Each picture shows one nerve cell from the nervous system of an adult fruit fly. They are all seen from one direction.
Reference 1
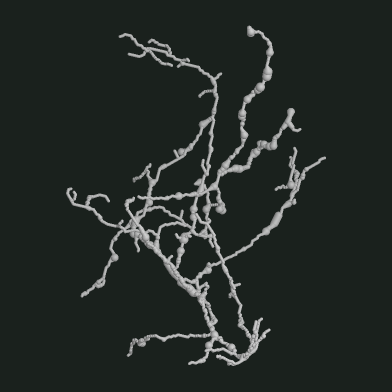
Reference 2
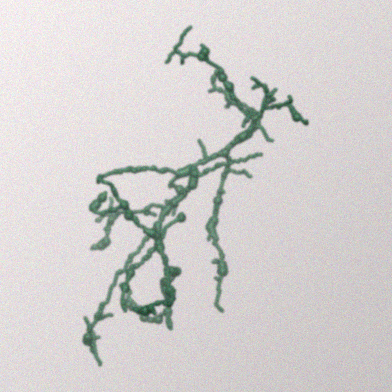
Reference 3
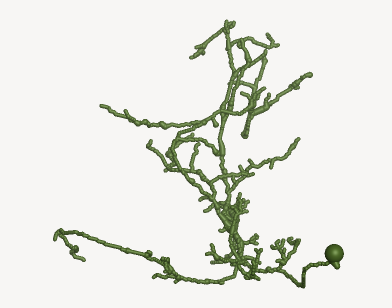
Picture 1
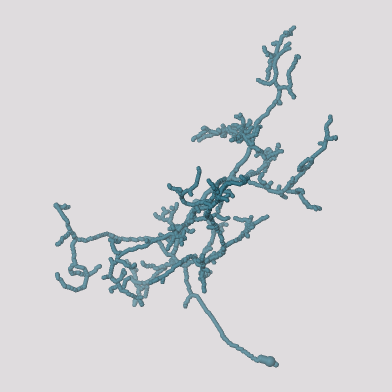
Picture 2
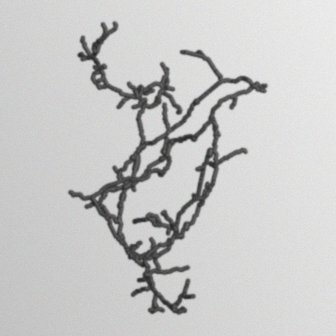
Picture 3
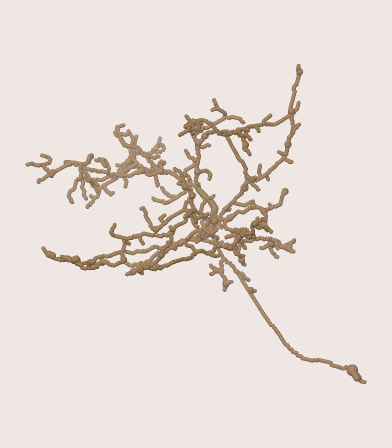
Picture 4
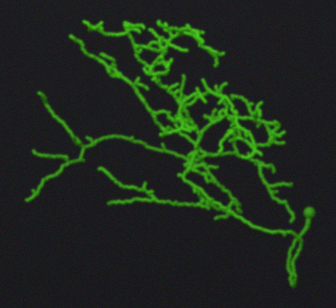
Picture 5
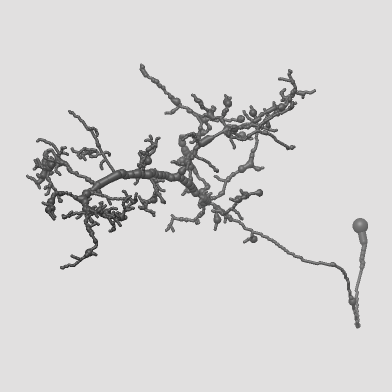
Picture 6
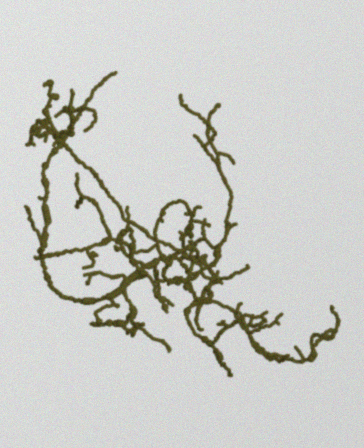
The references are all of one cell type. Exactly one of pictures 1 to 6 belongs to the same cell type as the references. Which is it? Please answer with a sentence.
Picture 2 shows a nerve cell of the same cell type.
